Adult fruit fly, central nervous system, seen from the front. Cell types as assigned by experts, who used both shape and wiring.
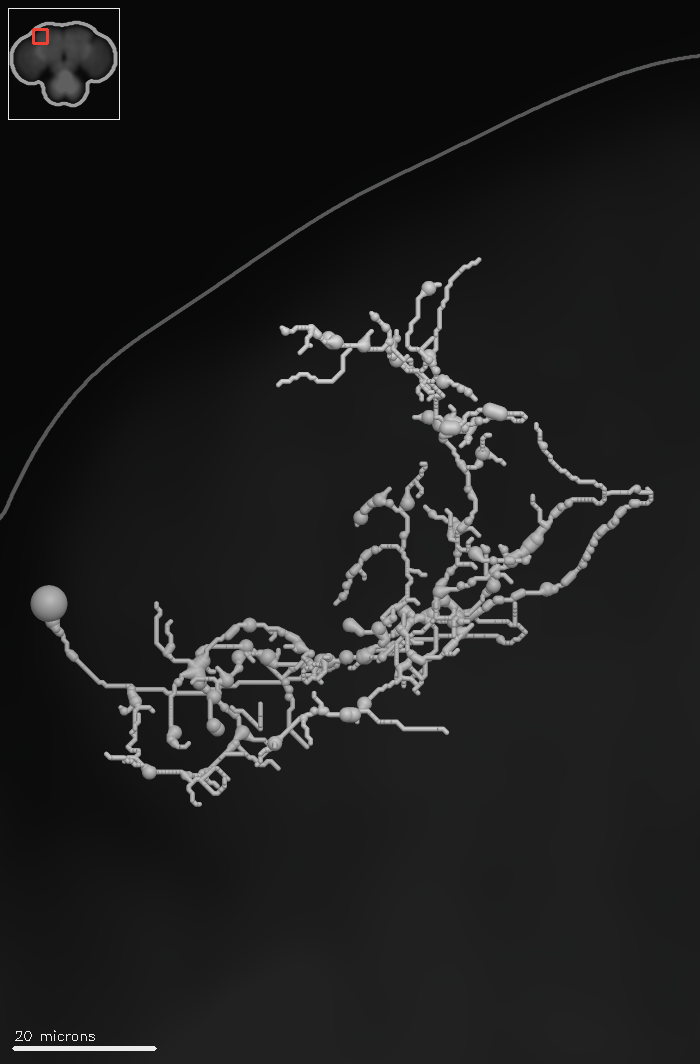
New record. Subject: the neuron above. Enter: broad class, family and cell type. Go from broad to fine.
central-brain intrinsic neuron; hemilineage SLPp&v1_posterior; LHPV4b3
